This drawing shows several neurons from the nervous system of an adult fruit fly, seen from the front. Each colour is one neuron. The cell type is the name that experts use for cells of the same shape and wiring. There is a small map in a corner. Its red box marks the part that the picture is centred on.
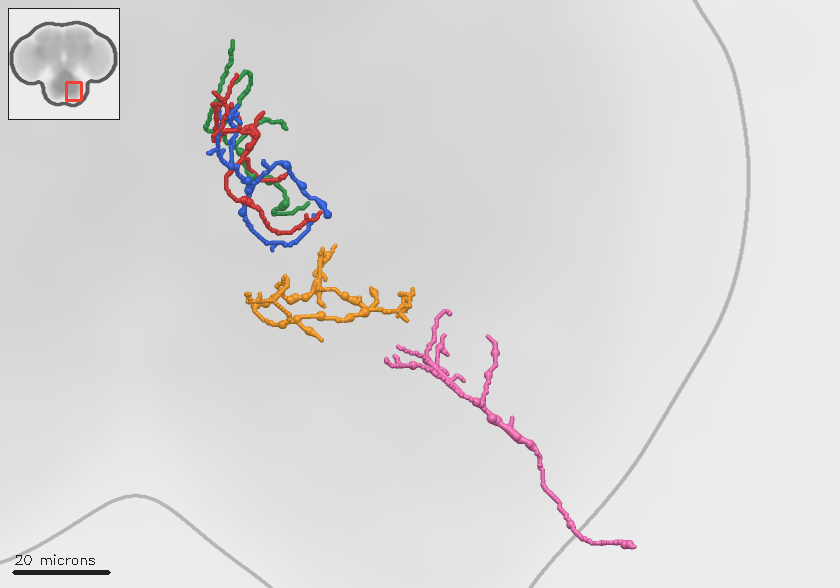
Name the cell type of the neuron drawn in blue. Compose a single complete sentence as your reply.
The cell type to which this neuron belongs is SNta38.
